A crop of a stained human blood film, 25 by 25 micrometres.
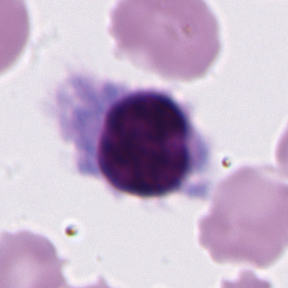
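Hairy cell in the middle of this blood smear: most of its cytoplasm sits off to the left of the nucleus. The chromatin is dark purple and coarsely clumped. You won't find a nucleolus in the nucleus, and the cytoplasm has no vacuoles either.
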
